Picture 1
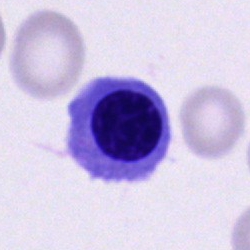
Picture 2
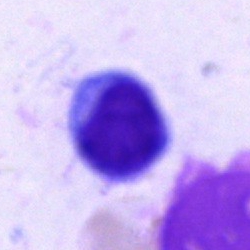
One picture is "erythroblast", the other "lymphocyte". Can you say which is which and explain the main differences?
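In picture 2 you have a lymphocyte; picture 1 holds an erythroblast. Start with the erythroblast's outline: roughly round, but with a slightly ragged, uneven edge. Its nucleus sits off-centre toward the right, and the chromatin is dense and dark purple throughout, with no nucleoli to be seen. The cytoplasm is stained blue-violet and forms a moderate rim, widest on the left side of the nucleus. Now compare the lymphocyte: its outline is also roughly round, but smooth, and its surface shows no projections or blebs. Here the cytoplasm is scant, just a pale blue crescent at the upper left of the cell.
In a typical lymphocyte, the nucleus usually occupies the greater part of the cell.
The nuclear chromatin stains a dense dark purple-blue throughout, and no granules are visible in the cytoplasm.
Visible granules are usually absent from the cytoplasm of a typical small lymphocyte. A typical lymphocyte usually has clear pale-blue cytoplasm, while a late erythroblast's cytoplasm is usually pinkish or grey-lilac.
At the lower right corner lies a larger purple-stained cell, separate from the lymphocyte.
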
